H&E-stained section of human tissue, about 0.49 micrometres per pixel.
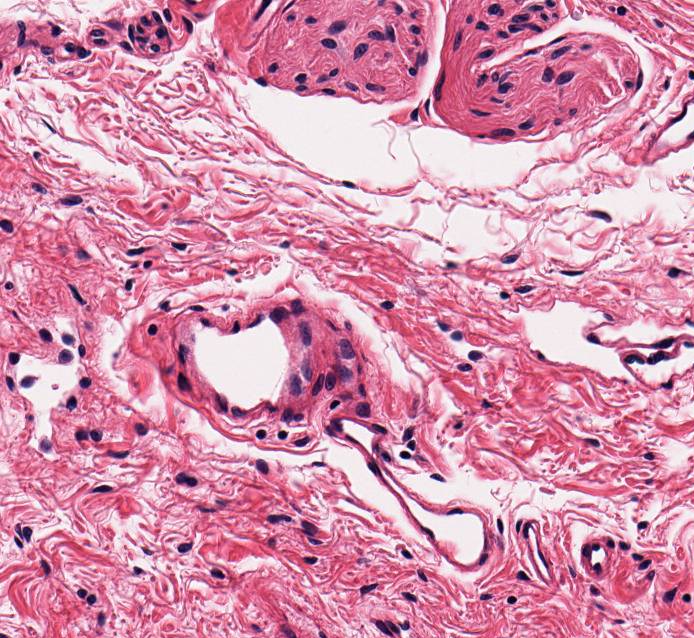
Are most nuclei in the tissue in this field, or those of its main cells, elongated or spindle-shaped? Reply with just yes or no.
Yes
